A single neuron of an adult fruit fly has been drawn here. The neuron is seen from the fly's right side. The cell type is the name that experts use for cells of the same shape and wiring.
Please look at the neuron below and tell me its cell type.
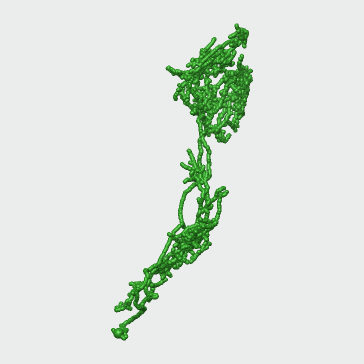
GNG317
